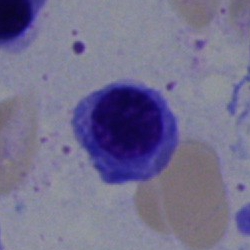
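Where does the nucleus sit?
Off-centre toward the upper right, it seems, leaving a wider band of deep blue cytoplasm at the lower left.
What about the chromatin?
Dark purple and coarsely clumped rather than fine.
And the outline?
Somewhat irregular, with slightly angular bulges rather than a smooth circle.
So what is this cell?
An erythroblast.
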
